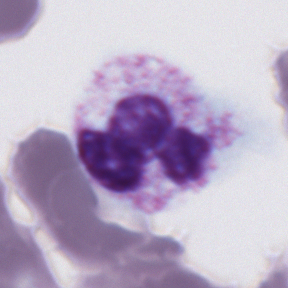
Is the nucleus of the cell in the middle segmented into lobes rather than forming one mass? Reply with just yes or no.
Yes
